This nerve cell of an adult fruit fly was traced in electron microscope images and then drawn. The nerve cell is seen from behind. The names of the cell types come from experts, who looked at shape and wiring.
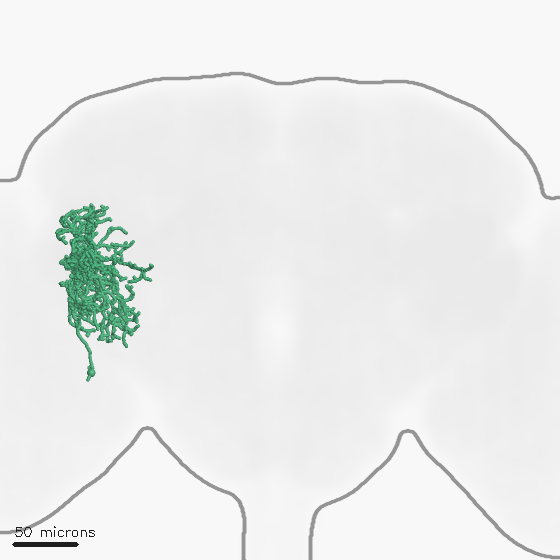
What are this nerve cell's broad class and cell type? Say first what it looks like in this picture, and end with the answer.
By the scale bar it is about 140 microns tall in this view. In this view it is taller than it is wide. This is a central-brain intrinsic neuron. The cell type is AVLP347.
